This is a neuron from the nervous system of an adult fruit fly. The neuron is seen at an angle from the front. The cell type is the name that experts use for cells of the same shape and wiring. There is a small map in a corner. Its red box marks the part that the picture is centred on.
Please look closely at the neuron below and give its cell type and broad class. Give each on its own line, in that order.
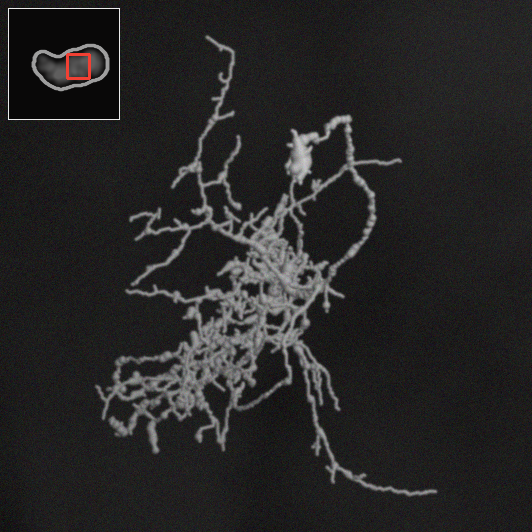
PS027
central-brain intrinsic neuron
